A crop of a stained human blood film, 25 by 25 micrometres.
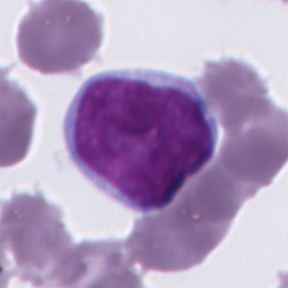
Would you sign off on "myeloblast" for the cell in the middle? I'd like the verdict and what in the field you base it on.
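The cell is about 13 micrometres across, and its nucleus, about 12 micrometres across, fills about 80% of the cell's area. Only a narrow rim of pale blue cytoplasm surrounds the nucleus, showing neither granules nor vacuoles, and the cell's edge is smooth, without surface projections.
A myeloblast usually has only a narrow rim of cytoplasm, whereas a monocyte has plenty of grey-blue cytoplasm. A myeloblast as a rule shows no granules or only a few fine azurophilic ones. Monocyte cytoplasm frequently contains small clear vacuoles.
The scant cytoplasm thus speaks for myeloblast and against monocyte, the lack of granules agrees with myeloblast, and the lack of vacuoles fits monocyte less well. The name myeloblast fits this cell.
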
